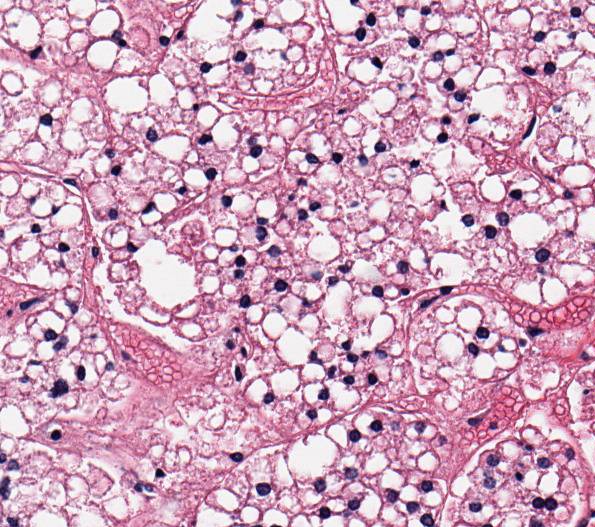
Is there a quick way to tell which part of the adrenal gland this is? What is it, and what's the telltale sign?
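Seen here is the zona fasciculata. Across the whole field, cells sit in rounded nests divided by thin fibrovascular septa. Their cytoplasm is abundant and filled with many clear vacuoles of varying size, so it looks bubbly.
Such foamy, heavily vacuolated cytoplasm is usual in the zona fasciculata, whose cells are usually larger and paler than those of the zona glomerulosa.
The nuclei are small, round, dark and alike in size and shape.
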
